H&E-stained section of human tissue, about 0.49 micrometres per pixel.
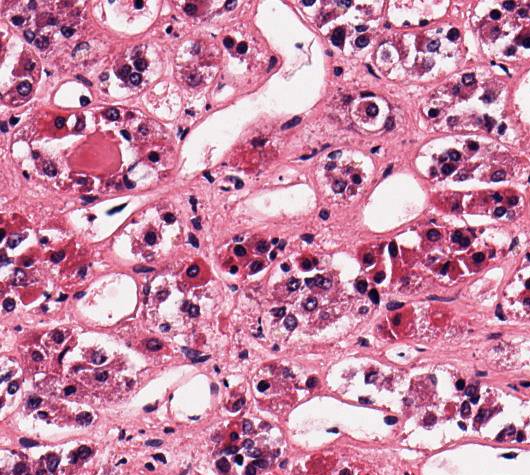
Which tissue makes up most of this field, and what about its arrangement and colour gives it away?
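First, the tissue: pars distalis of the pituitary. Next, the nest cells are large, polygonal and granular pink, with scattered cells of denser, deeper red, especially on the left.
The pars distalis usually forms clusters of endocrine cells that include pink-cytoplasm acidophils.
Last, irregular clear spaces lie between and within the nests, the largest running diagonally down from the top centre.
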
